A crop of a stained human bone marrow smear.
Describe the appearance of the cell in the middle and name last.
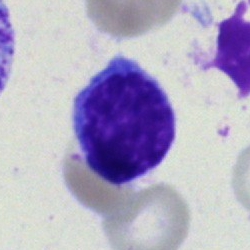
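Cytoplasm forms a thin blue rim, mainly along the upper left edge. Chromatin dense, dark purple, with small scattered paler patches. No cytoplasmic granules; no vacuoles. Cell is a lymphocyte.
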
